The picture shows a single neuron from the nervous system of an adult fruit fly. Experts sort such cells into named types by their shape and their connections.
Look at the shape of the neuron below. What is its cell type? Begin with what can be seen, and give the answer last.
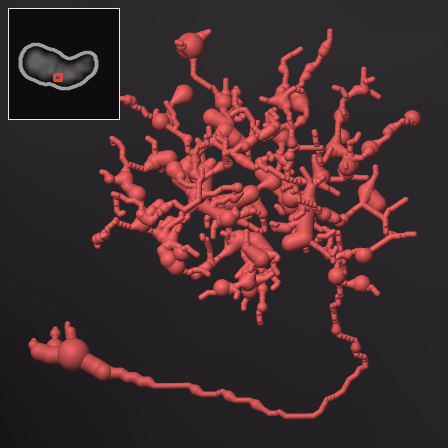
The cell body can be seen at the lower left of the picture. The picture shows dozens of branch ends. Its broad class is optic-lobe intrinsic neuron. The cell type is Dm12.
